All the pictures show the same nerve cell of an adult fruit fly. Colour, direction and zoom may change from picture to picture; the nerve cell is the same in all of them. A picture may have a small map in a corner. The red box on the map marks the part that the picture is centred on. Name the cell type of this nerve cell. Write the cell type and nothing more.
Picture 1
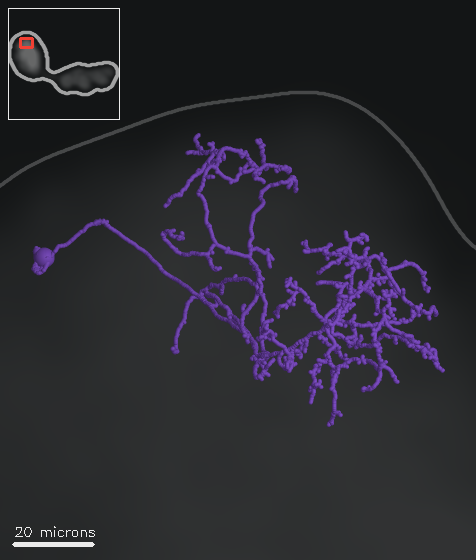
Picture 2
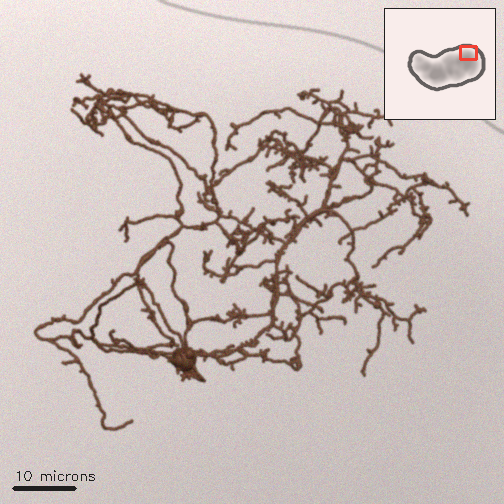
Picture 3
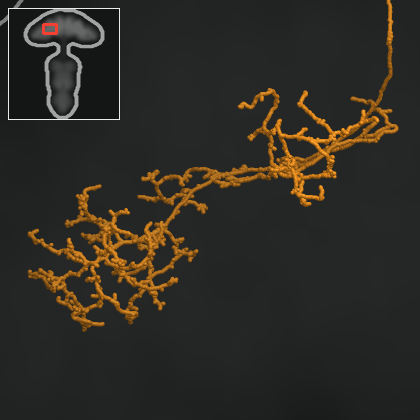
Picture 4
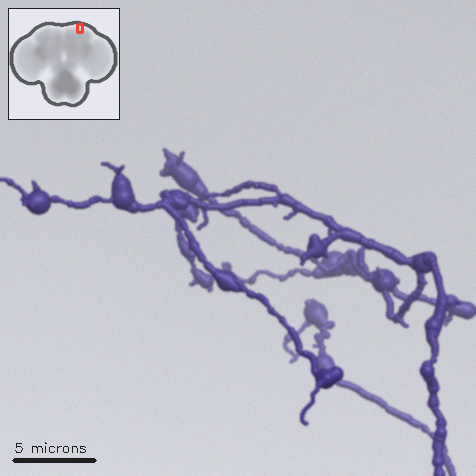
LHAD3f1_a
